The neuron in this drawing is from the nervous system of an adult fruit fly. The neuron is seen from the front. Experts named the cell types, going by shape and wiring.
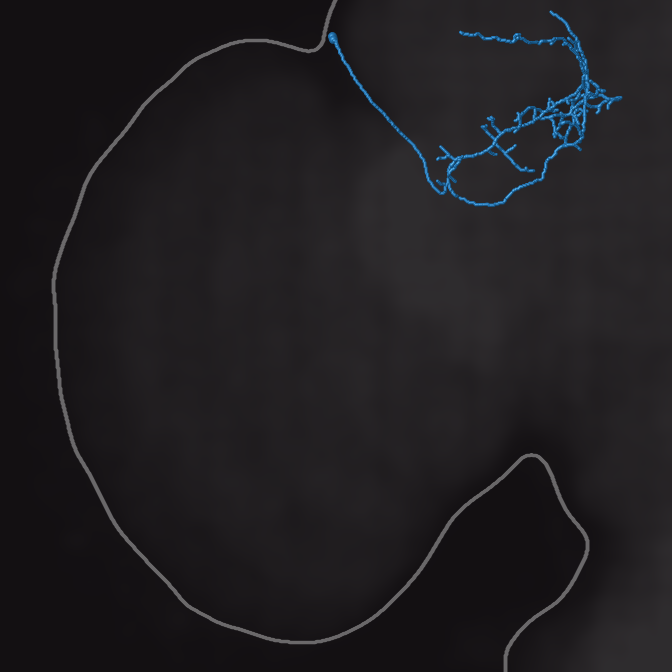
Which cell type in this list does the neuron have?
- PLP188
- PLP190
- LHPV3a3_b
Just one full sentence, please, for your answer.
This particular neuron has the cell type PLP188.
